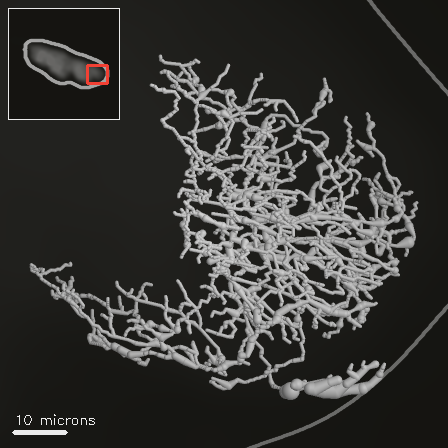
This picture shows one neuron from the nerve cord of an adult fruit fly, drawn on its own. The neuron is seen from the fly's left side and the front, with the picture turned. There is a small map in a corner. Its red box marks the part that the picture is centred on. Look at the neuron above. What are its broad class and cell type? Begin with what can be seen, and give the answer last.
From left to right in the picture it spans about 75 microns. The picture shows more than a hundred branch ends. It is a nerve-cord intrinsic neuron. Its cell type is INXXX271.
